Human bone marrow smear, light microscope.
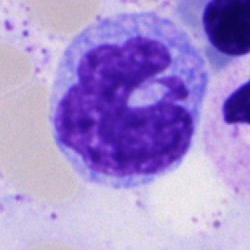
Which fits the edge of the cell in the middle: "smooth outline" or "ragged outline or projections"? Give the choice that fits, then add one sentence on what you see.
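Smooth outline. The cell has a roughly round, smooth outline.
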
